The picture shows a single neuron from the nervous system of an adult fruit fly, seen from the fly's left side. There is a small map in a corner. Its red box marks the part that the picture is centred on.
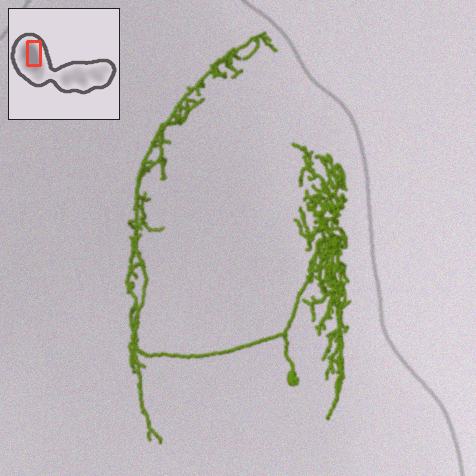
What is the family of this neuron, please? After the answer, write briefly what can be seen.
The family is MeLo. It is an optic-lobe intrinsic neuron. Its cell body lies at the bottom of the picture. The picture shows dozens of branch ends.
